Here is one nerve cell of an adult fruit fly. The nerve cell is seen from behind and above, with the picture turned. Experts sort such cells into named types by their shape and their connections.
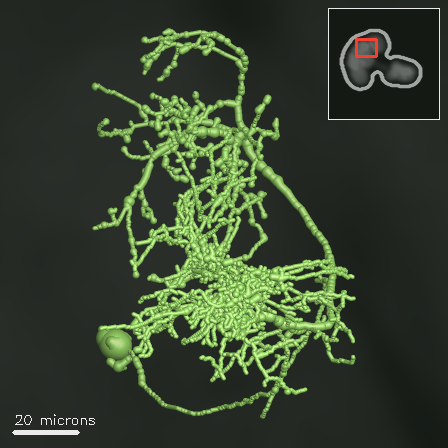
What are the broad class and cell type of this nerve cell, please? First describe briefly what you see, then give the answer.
By the scale bar it is about 120 microns tall in this view. In this view it is taller than it is wide. Its broad class is central-brain intrinsic neuron. It is of cell type PLP016.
